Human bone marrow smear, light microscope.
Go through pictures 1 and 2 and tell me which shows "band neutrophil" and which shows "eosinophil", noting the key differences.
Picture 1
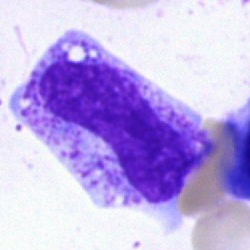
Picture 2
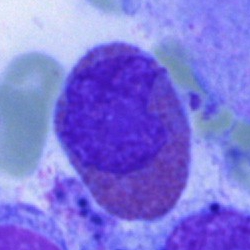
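Picture 1 shows a band neutrophil; picture 2 shows an eosinophil. In picture 1 the nucleus is elongated and curved, like a thick band; in picture 2 it sits eccentrically in the upper part of the cell. Picture 1 has pale blue cytoplasm, widest below the nucleus and scattered with fine purple granules; picture 2 has a moderate amount of pinkish-purple cytoplasm, lying mostly below the nucleus. Note, too, a few small clear vacuoles near the upper left edge in picture 1, and the smooth oval outline in picture 2.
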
